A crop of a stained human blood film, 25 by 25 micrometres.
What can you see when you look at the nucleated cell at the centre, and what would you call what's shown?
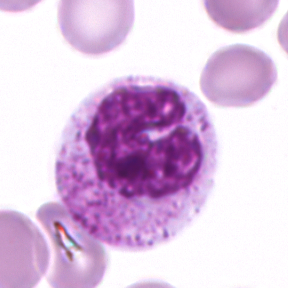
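You'll notice the outline is round and smooth. The nucleus is one folded mass, with a pale cleft cutting in from its right side, and no nucleoli show in it. Small purple granules are scattered all through the cytoplasm. It's a band neutrophil.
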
